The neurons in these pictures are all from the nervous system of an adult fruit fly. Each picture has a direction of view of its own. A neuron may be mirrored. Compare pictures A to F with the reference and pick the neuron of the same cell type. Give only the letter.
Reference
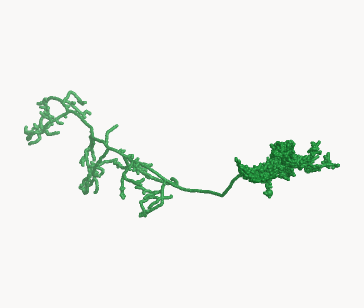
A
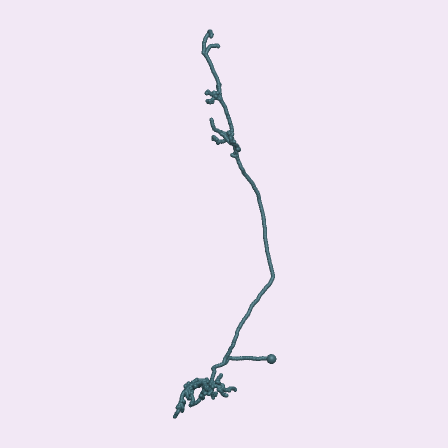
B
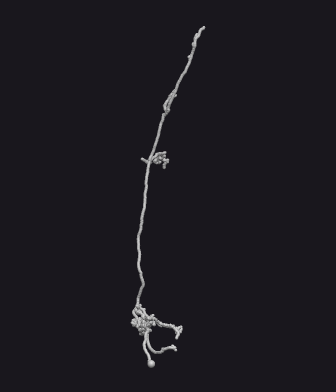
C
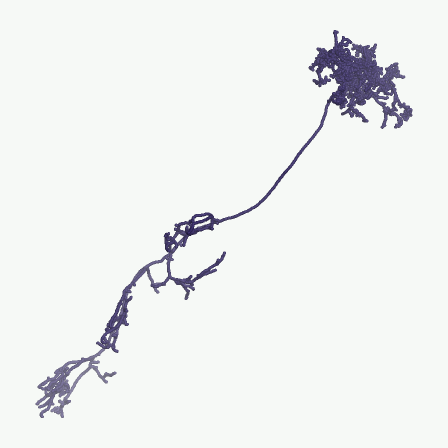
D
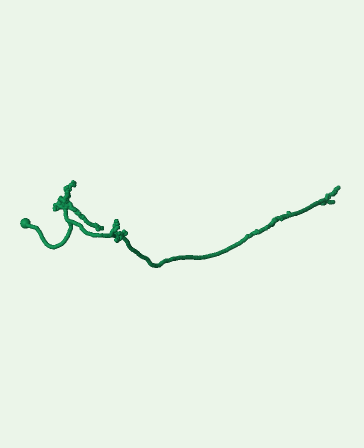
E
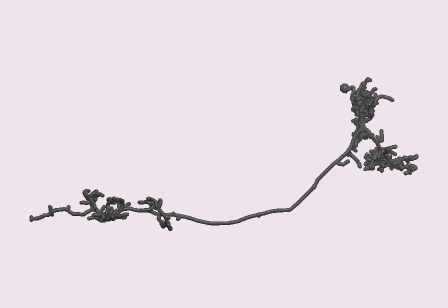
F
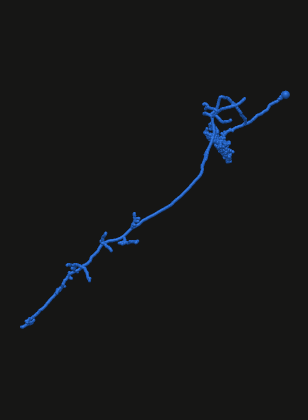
C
